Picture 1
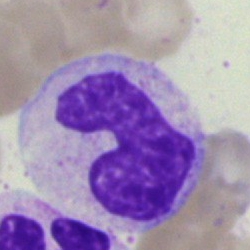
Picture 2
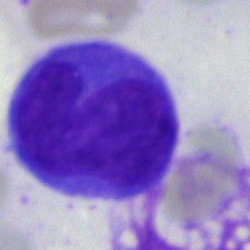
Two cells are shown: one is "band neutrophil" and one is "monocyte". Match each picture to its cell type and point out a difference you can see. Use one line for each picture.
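Picture 1 is a band neutrophil. Fine pinkish-violet granules are scattered through the cytoplasm.
Picture 2 is a monocyte. No granules are visible in the cytoplasm.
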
